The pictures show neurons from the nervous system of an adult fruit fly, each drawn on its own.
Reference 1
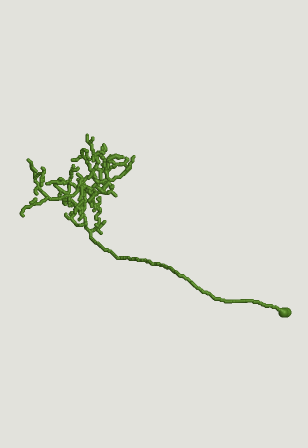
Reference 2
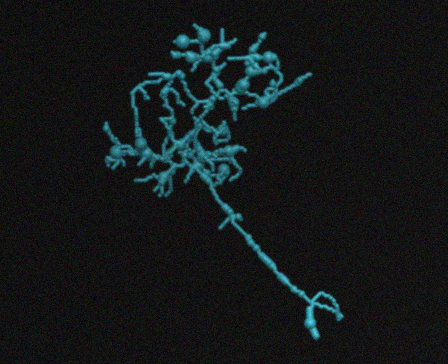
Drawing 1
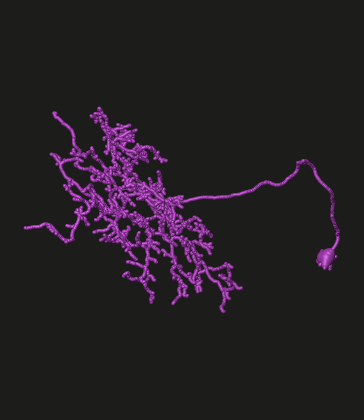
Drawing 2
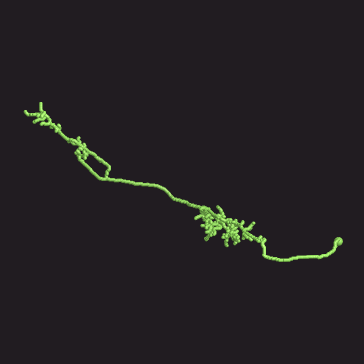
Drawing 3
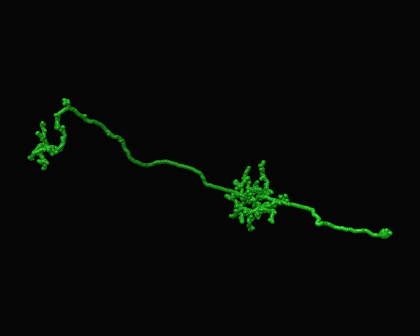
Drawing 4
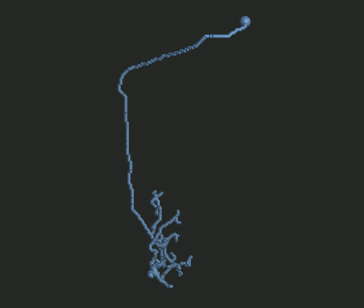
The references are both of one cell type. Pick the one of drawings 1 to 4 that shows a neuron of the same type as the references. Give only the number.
1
